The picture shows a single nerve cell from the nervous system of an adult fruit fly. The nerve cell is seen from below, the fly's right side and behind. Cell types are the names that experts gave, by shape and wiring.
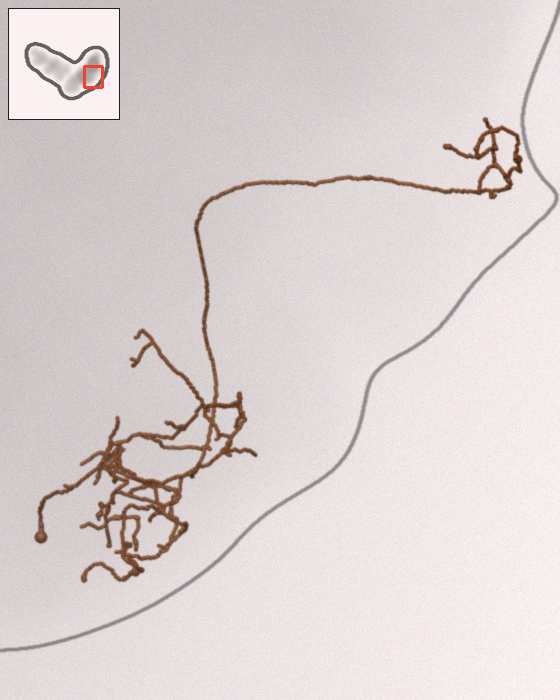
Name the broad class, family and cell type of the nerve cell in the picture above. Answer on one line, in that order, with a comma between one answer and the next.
central-brain intrinsic neuron, hemilineage ALl1_dorsal, lLN9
